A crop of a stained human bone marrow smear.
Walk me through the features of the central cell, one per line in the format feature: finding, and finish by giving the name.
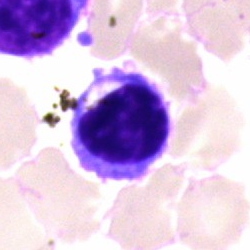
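Outline: roughly round, slightly bumpy border
Blebs: small, rounded, projecting from upper border
Clear zone: pale crescent beside nucleus, upper left
Granules: none visible in cytoplasm
Cell: lymphocyte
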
